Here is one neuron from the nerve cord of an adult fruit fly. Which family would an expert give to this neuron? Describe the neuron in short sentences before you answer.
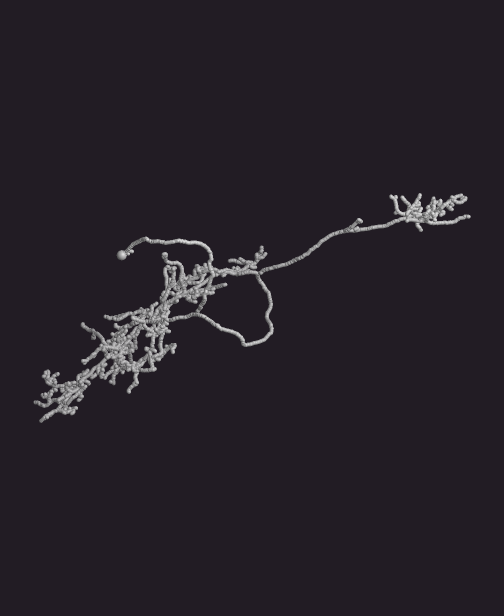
The picture shows dozens of branch ends. In this view it is wider than it is tall. This is a nerve-cord intrinsic neuron. The family is hemilineage 06B.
